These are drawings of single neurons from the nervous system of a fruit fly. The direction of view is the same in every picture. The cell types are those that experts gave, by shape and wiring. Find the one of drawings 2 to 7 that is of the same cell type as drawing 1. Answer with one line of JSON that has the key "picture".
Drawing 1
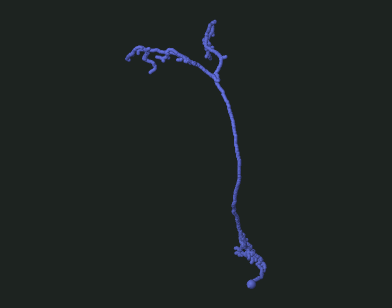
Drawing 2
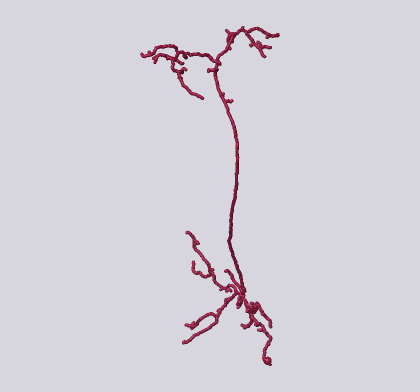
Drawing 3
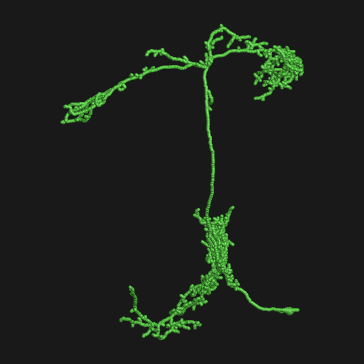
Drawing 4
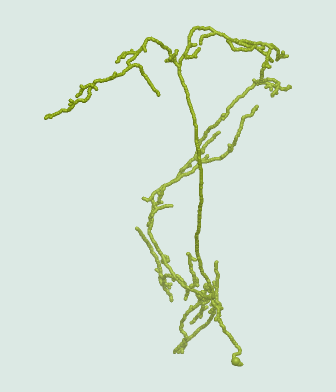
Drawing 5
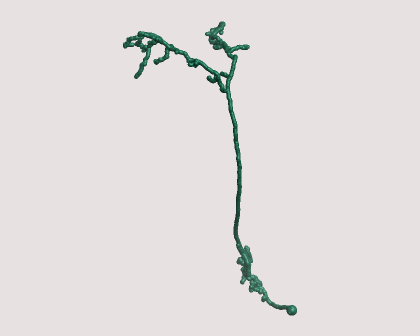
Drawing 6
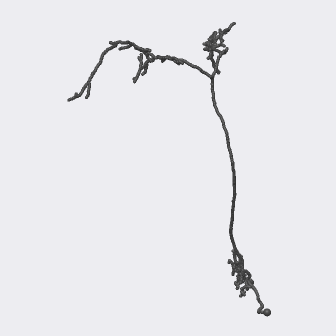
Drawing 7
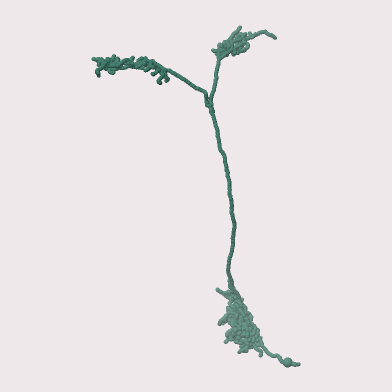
{"picture": 5}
